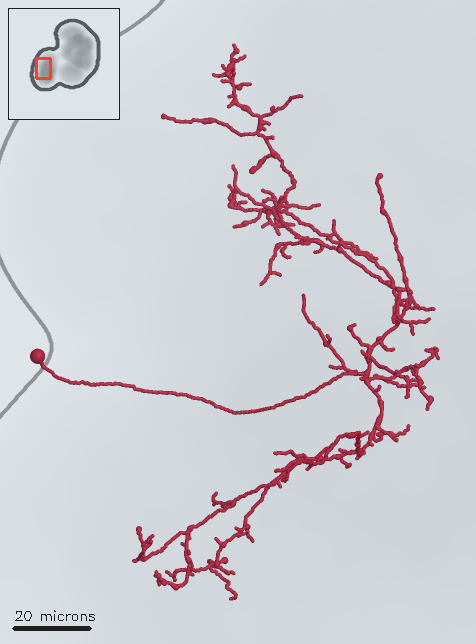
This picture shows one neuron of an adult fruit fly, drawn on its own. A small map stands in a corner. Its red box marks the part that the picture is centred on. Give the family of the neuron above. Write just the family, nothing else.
hemilineage 12B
